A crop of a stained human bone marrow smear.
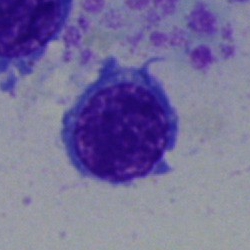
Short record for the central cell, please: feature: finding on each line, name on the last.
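Cytoplasm: just a thin deep-blue rim around the nucleus
Chromatin: dark purple, with many small pale spots throughout
Projections: small irregular ones off the upper edge, a thin curved tag at top right
Outline: roughly round, but uneven and bumpy
Name: erythroblast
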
